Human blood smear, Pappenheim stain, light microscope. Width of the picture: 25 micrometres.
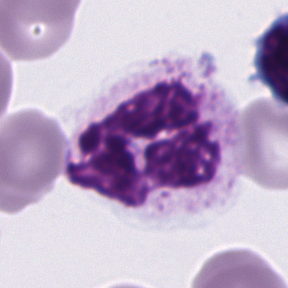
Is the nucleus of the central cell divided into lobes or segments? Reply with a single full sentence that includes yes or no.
Yes, this cell's nucleus is lobed, with two or more segments.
